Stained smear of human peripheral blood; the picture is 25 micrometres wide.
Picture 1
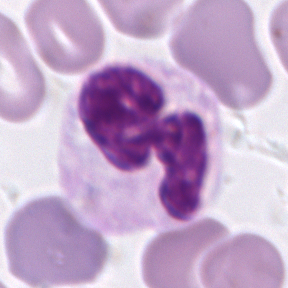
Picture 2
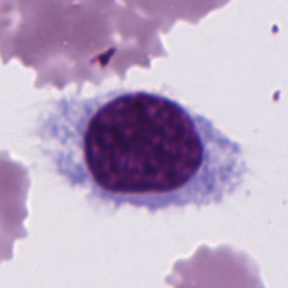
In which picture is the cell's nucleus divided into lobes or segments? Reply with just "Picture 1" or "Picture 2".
Picture 1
